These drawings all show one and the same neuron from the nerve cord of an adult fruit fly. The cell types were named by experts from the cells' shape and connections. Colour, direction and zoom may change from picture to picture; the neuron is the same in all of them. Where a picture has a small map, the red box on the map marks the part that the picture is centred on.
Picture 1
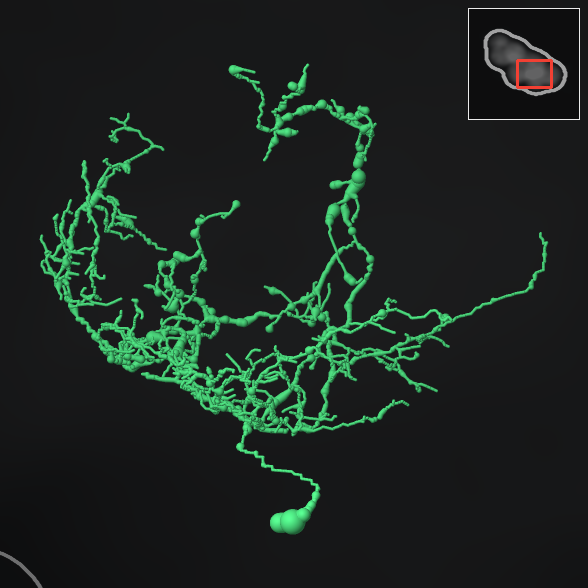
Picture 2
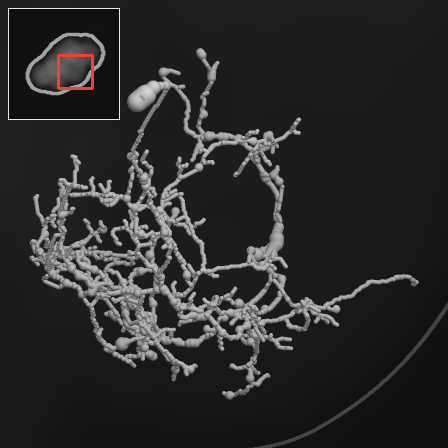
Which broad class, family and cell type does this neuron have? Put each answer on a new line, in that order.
nerve-cord intrinsic neuron
hemilineage 13B
IN13B029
